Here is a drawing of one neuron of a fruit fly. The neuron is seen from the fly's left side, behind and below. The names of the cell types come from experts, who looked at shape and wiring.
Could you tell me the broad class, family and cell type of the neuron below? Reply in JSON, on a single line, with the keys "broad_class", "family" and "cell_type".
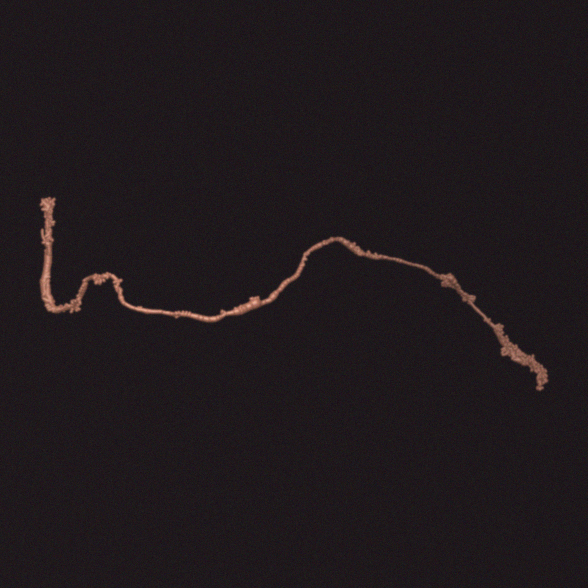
{"broad_class": "photoreceptor or other optic-lobe sensory neuron", "family": "class visual", "cell_type": "R8d"}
